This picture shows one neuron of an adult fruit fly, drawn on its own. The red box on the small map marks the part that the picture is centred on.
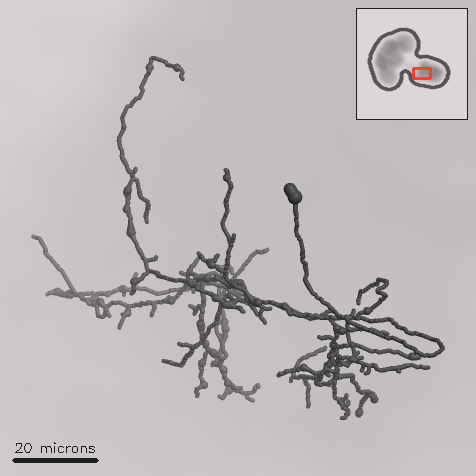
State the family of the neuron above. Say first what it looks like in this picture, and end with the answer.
The cell body can be seen in the middle of the picture. From left to right in the picture it spans about 100 microns. The picture shows dozens of branch ends. Its broad class is nerve-cord intrinsic neuron. Its family is hemilineage 11B.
